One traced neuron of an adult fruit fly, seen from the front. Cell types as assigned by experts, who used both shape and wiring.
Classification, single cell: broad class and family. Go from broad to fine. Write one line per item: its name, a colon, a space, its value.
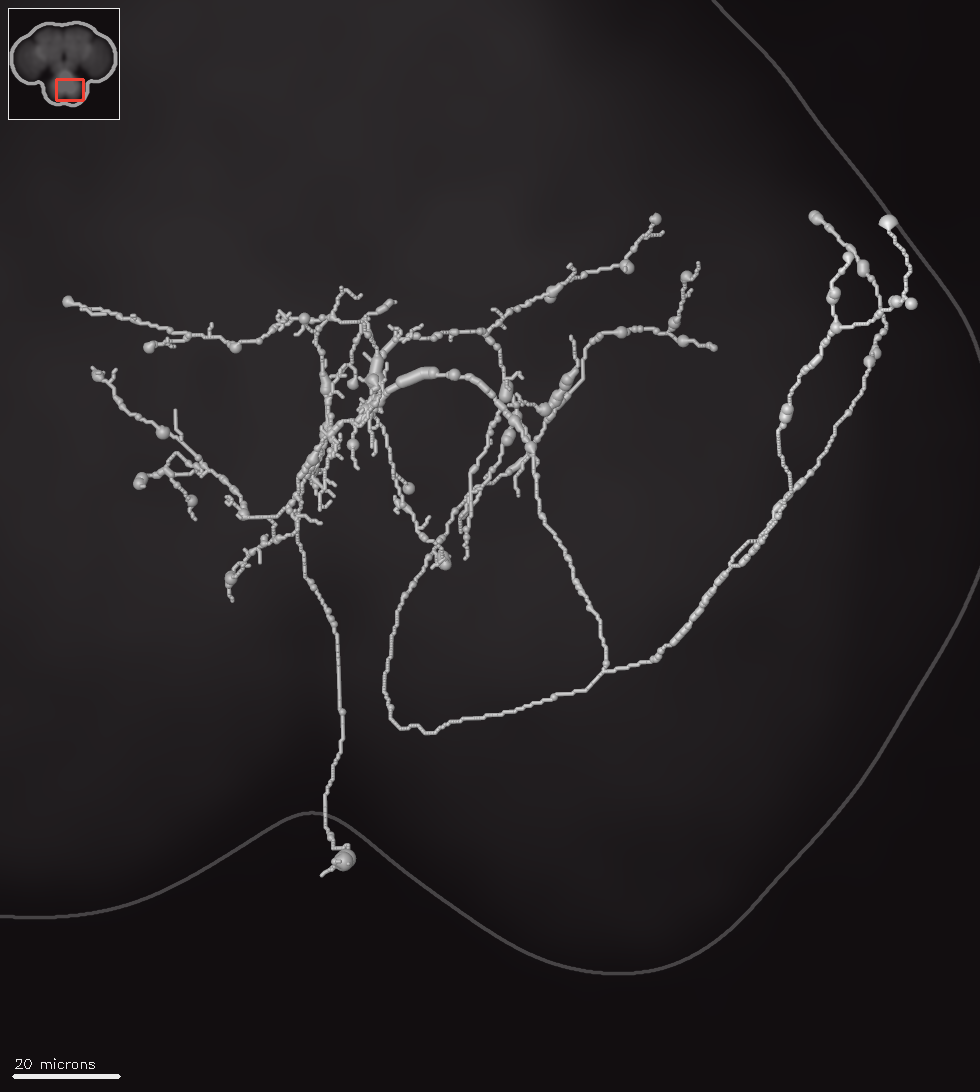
broad class: nerve-cord intrinsic neuron
family: hemilineage 12B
